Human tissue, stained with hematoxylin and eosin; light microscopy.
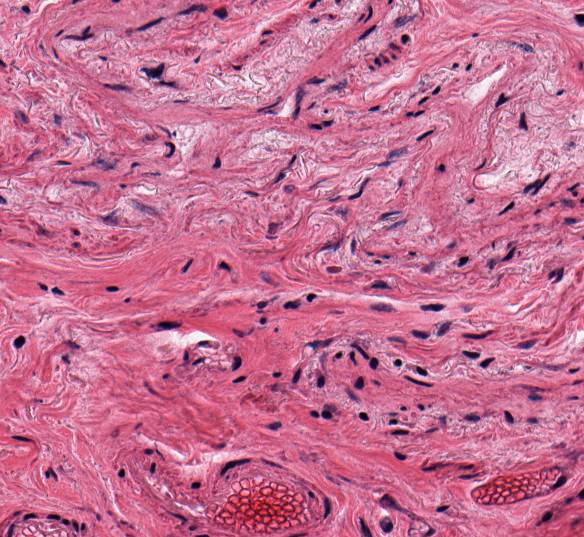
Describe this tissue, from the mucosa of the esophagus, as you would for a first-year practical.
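Overall, the whole field is fibrous connective tissue, with no epithelium anywhere in it. As for the collagen, the pink bundles are wavy and run in varied, interlacing directions. As for the stromal cells, their nuclei are small, dark, elongated and often wavy. As for their spacing, the nuclei are sparsely scattered among the fibres rather than crowded together.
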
